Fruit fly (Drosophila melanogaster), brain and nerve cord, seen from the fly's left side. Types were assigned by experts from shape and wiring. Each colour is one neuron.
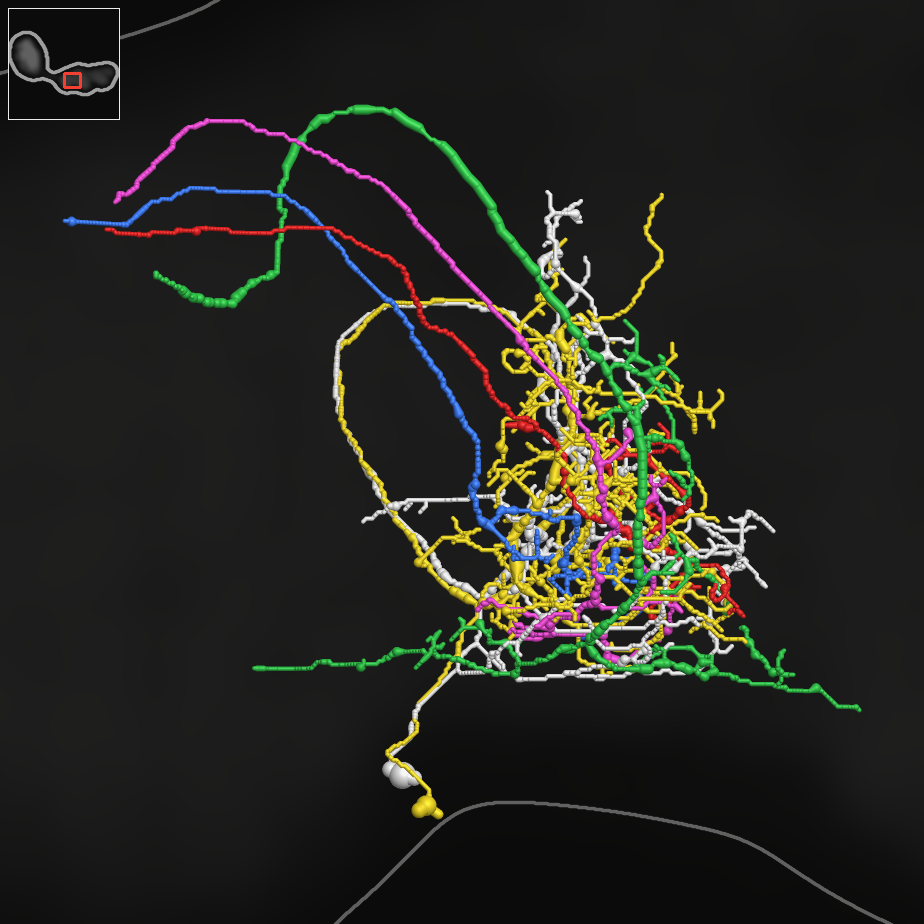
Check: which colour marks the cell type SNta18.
red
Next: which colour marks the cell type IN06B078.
white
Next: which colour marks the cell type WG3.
blue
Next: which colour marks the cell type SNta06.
green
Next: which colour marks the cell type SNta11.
magenta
